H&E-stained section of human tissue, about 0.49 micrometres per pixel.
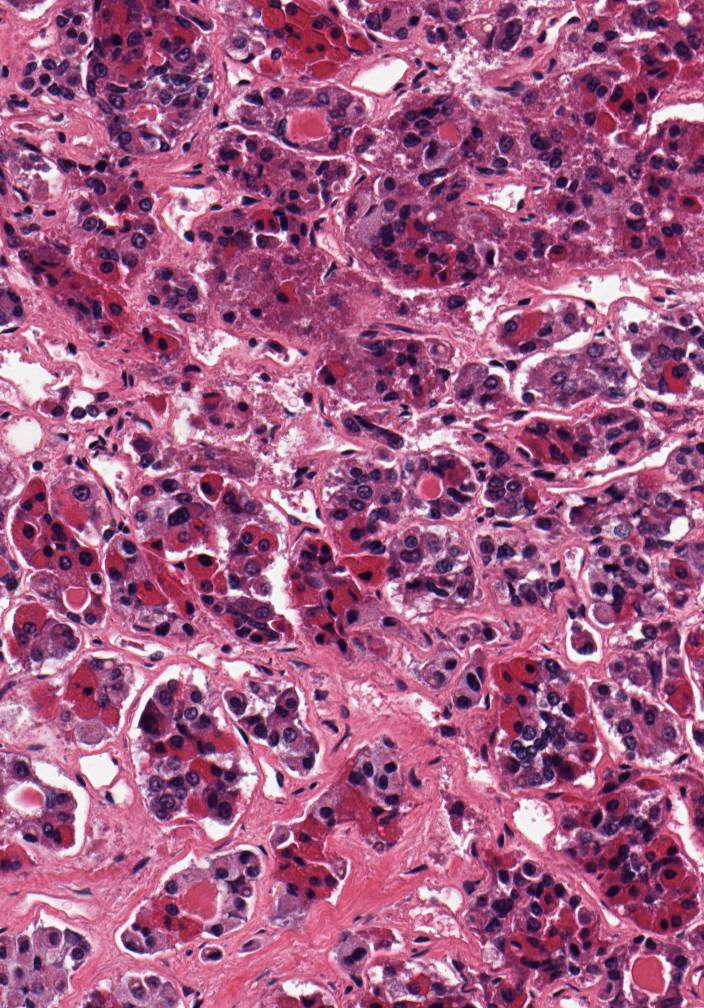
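Pituitary. Cells in rounded nests throughout, divided by thin fibrous septa. Cells polygonal, cytoplasm abundant; nuclei mostly round, nucleoli visible. Pink collagenous stroma forms a broader band across the lower centre.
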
